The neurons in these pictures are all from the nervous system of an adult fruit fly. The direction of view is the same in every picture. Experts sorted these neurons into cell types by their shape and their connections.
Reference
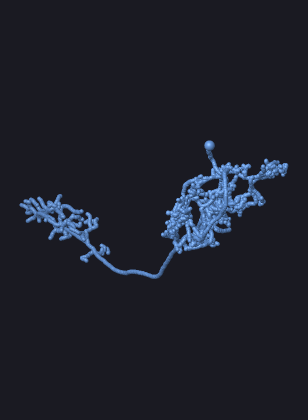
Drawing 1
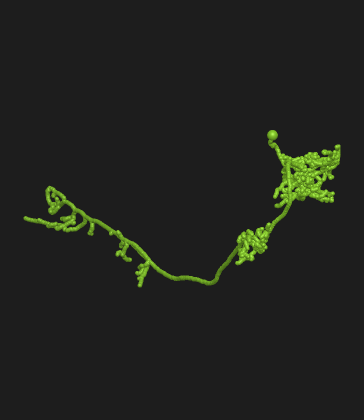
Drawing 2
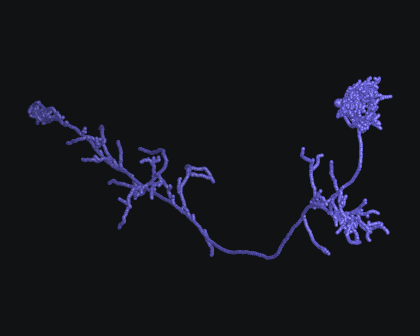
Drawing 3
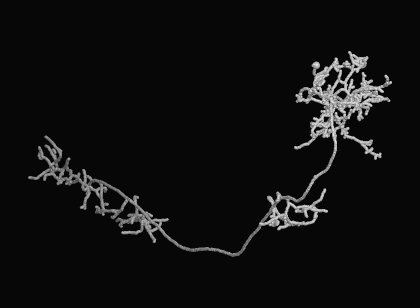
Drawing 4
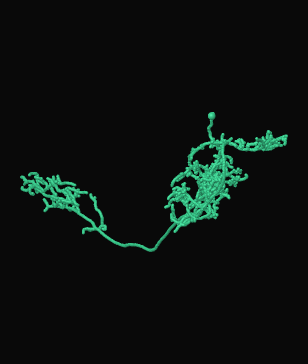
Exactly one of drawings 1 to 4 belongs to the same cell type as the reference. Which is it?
Drawing 4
